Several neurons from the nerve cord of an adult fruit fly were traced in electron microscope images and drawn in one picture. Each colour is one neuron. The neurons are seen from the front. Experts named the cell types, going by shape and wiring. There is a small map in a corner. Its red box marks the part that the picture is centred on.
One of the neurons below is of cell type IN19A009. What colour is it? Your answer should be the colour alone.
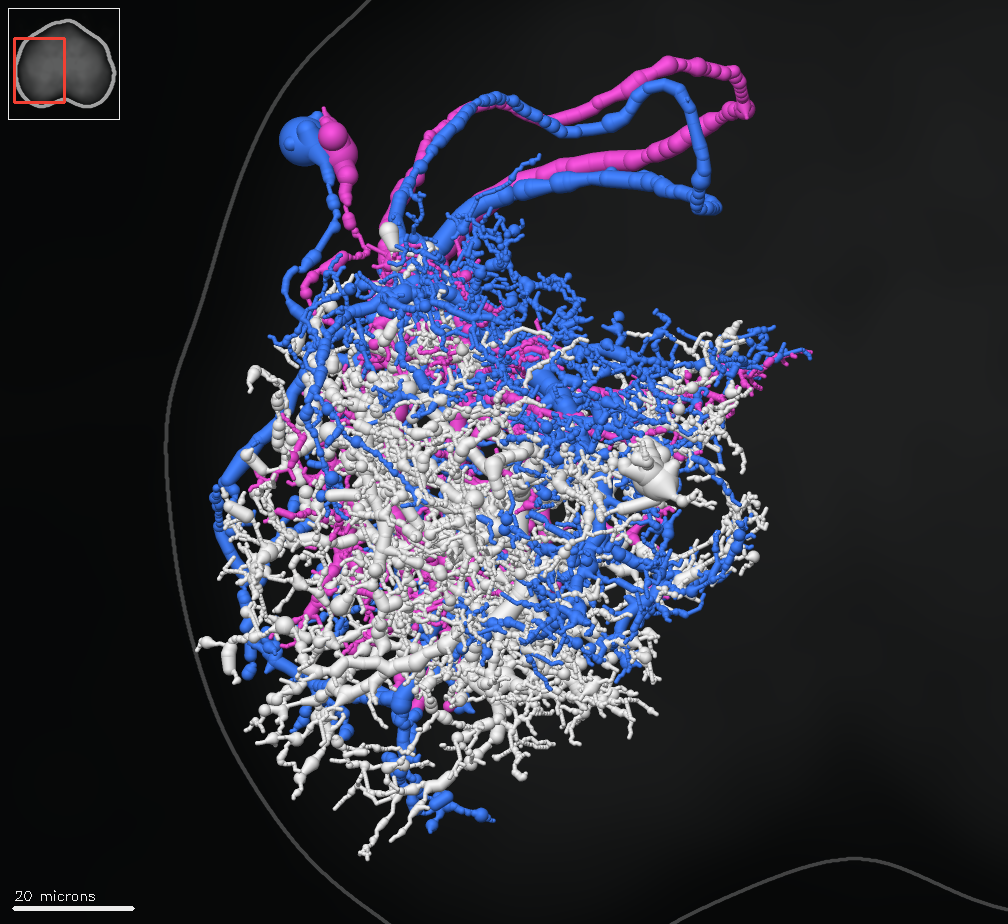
magenta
